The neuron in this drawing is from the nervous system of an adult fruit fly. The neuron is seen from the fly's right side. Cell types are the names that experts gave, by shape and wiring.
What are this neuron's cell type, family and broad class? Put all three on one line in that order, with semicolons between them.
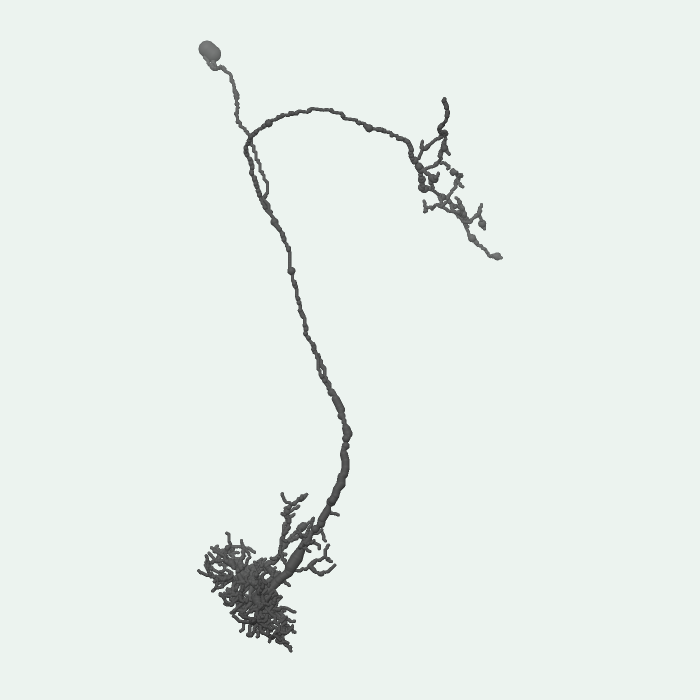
LC11; hemilineage VPNp3; visual projection neuron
